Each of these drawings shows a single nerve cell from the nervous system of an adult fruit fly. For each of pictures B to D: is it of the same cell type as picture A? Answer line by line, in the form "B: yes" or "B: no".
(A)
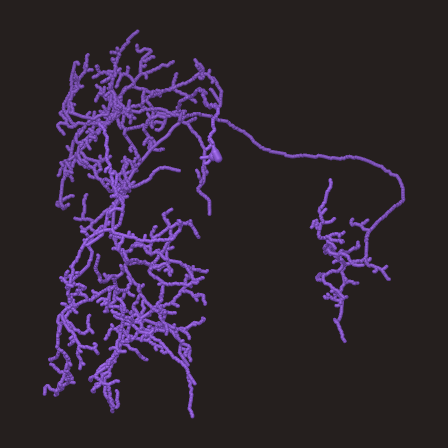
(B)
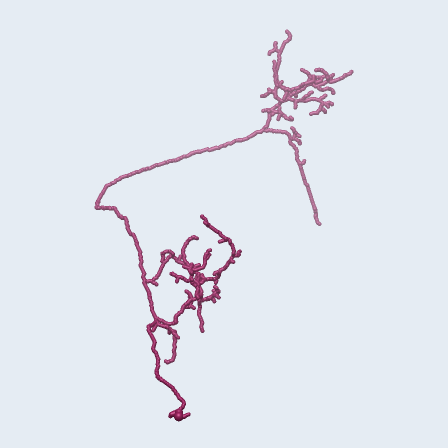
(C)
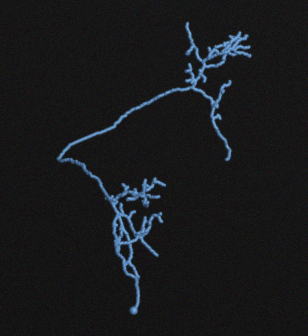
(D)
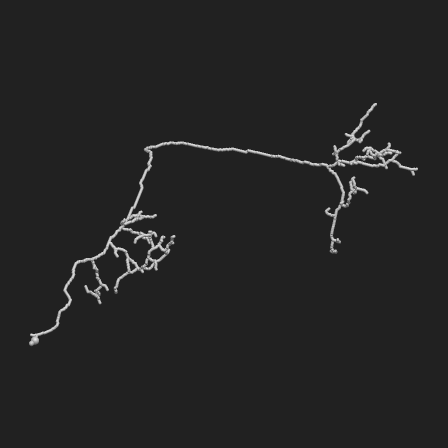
B: no
C: no
D: no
